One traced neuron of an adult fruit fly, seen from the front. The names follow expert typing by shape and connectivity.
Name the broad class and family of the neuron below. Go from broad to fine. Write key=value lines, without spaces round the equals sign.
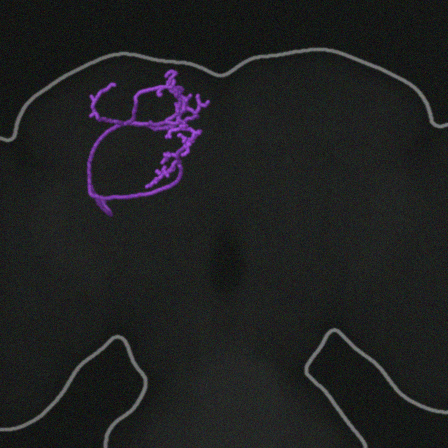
broad_class=central-brain intrinsic neuron
family=hemilineage VLPl&p1_posterior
